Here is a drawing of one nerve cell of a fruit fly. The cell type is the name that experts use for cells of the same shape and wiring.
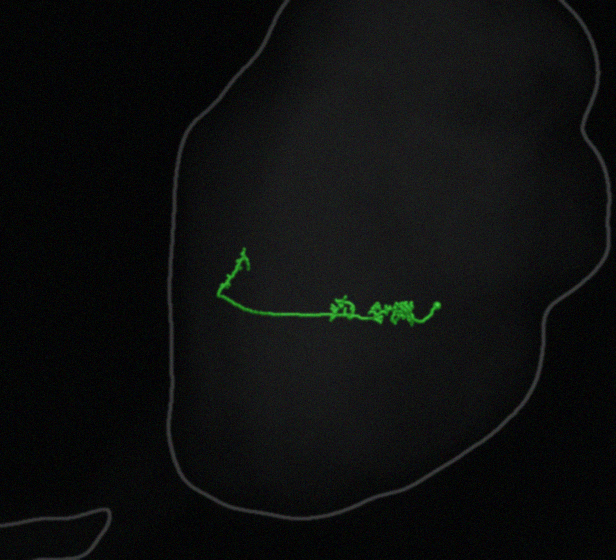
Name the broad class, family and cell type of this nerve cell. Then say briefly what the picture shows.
It is an optic-lobe intrinsic neuron. Its family is Tm. Its cell type is Tm12. The cell body can be seen on the right of the picture. As drawn here it is more than twice as wide as it is tall.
